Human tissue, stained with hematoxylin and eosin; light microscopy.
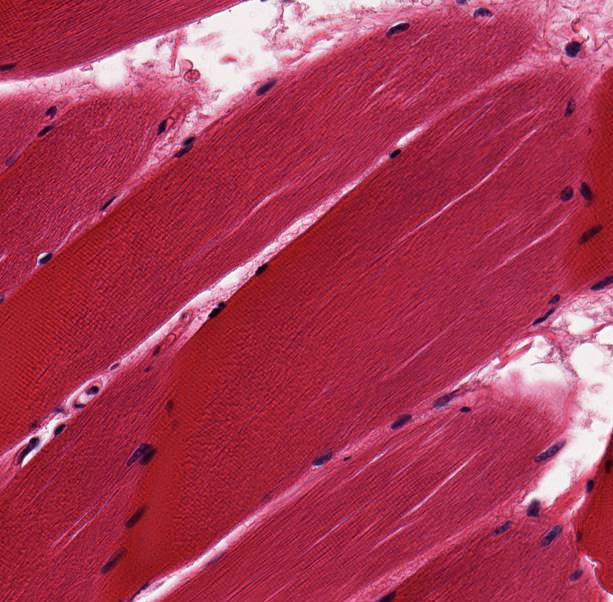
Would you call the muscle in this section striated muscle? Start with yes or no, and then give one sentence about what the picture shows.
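Yes. The fibres show fine regular cross-striations running transversely across their width.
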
